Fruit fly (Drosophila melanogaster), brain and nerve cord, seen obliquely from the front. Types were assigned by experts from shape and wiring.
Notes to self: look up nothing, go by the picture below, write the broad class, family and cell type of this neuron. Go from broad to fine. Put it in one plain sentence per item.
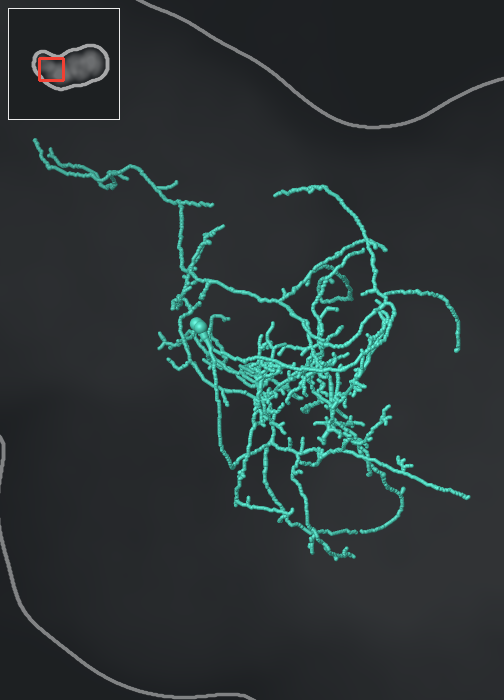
A nerve-cord intrinsic neuron of hemilineage 17A, type IN17A067.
